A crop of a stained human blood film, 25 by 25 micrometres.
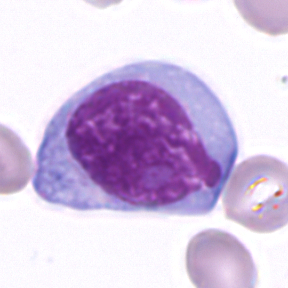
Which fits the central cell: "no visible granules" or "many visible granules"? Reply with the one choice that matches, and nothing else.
No visible granules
